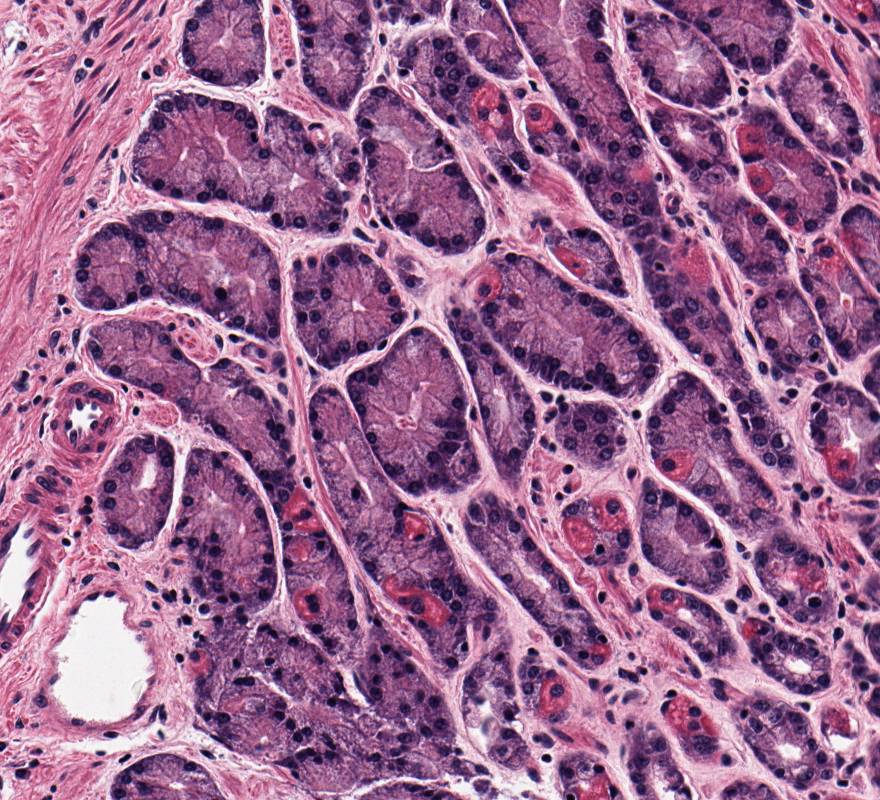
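stomach: closely packed rounded and elongated glands fill the field, with thin strands of pink stroma between them. Scattered among them, mostly right and lower middle, are cells with bright pink cytoplasm and a central round nucleus. The lumens look small, slit-like or star-shaped.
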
